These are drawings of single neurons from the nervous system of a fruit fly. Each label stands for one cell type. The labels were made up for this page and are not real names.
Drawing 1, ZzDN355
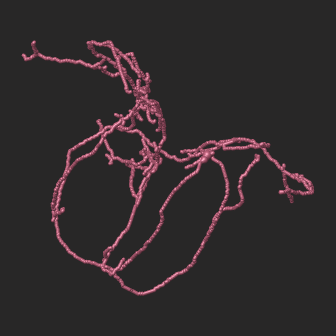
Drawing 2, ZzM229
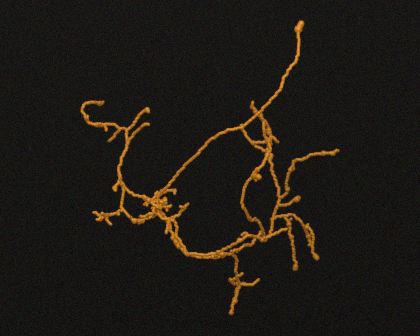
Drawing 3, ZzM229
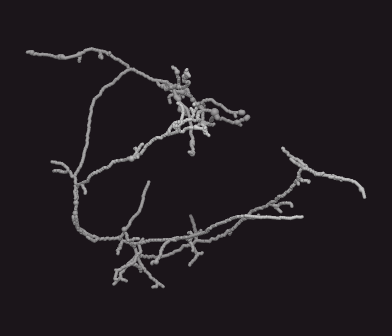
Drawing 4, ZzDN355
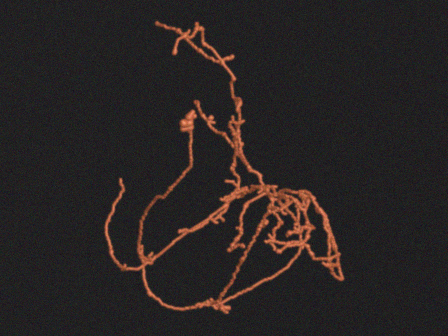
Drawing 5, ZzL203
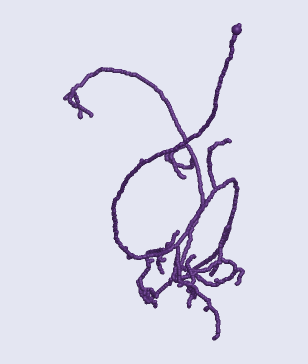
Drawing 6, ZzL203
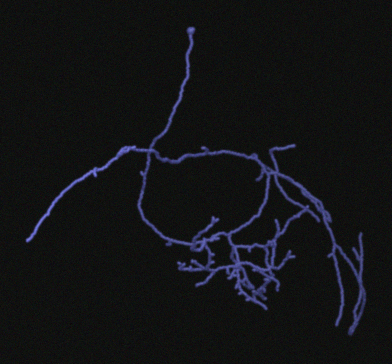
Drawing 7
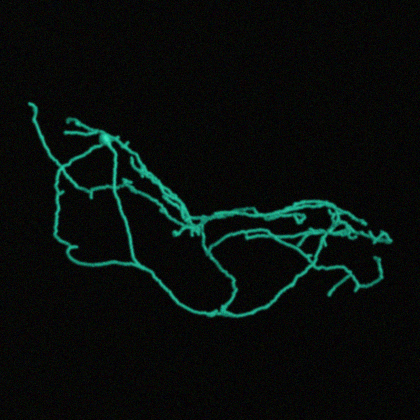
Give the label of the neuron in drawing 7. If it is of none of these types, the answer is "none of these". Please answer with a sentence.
It belongs to ZzDN355.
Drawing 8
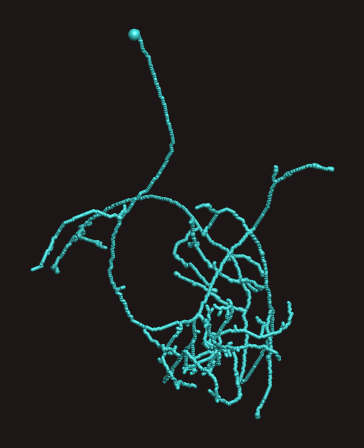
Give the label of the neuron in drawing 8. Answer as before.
It belongs to ZzL203.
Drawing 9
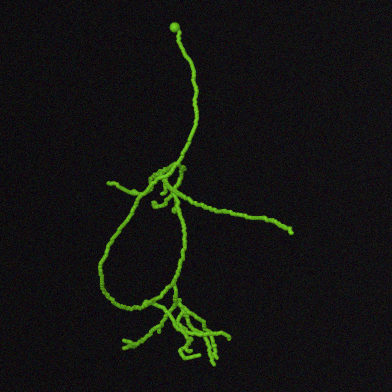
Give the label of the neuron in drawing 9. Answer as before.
It belongs to ZzL203.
